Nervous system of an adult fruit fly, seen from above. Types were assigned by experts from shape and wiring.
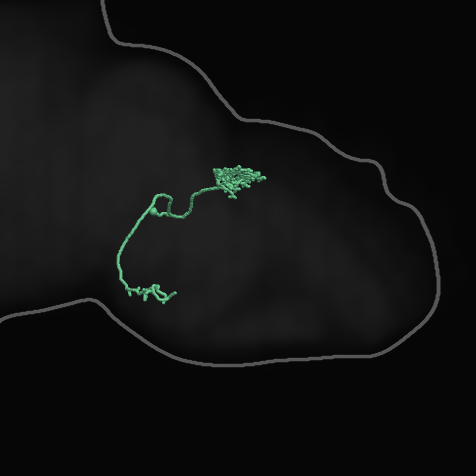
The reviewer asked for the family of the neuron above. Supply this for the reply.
MeLo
